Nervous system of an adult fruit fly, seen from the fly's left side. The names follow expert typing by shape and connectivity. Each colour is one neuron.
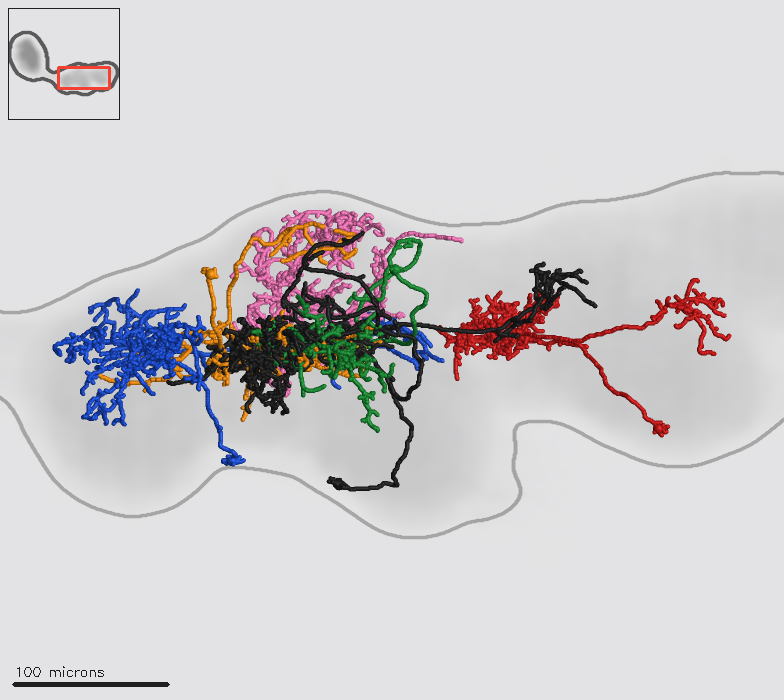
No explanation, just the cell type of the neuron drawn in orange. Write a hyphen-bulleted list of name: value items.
- cell type: IN11A021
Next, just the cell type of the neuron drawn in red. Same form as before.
- cell type: IN08A016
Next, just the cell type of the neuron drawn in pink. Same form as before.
- cell type: IN17A027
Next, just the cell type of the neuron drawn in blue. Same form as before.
- cell type: IN12B014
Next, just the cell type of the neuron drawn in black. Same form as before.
- cell type: IN04B006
